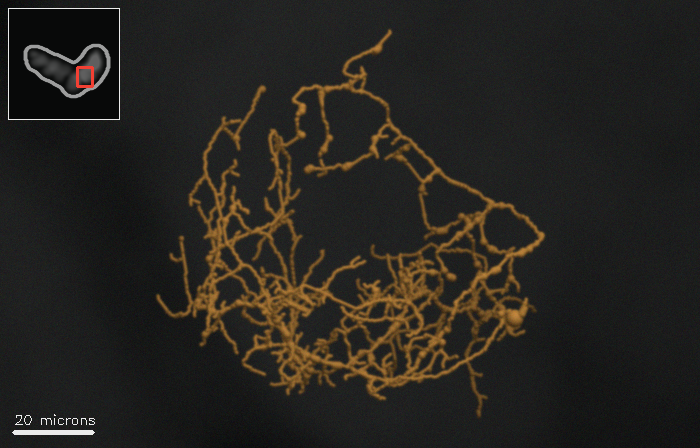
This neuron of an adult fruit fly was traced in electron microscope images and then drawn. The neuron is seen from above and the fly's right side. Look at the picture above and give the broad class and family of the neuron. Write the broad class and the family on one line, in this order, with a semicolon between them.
central-brain intrinsic neuron; hemilineage VLPa1_lateral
